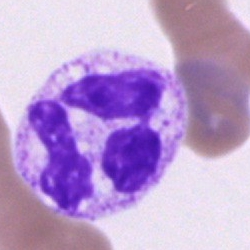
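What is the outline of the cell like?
Round and smooth.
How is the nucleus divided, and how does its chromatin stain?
It is split into three separate lobes, and its dense chromatin stains dark purple.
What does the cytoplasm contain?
Fine lilac granules dotted throughout.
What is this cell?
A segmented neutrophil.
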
